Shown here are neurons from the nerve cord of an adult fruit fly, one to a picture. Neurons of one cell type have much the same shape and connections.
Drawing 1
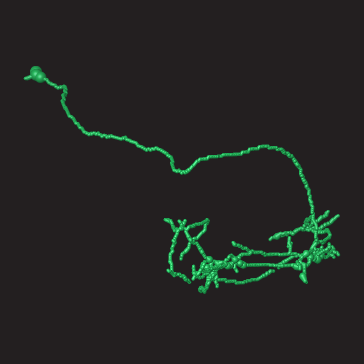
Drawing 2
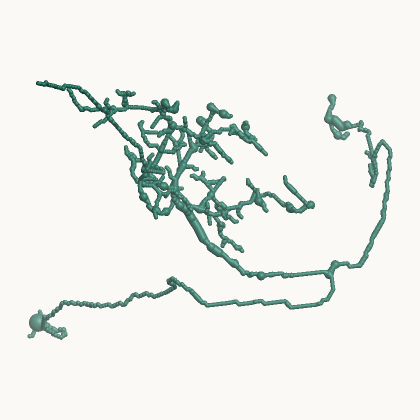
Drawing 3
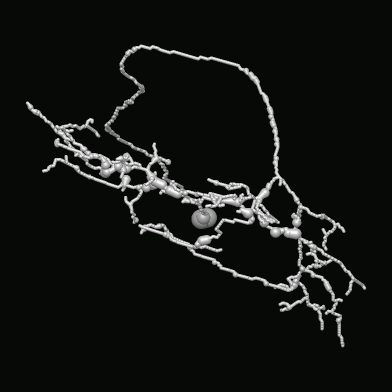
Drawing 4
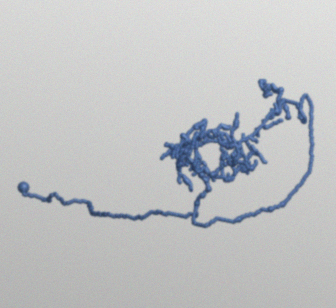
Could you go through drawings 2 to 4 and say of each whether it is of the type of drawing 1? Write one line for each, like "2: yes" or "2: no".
2: no
3: yes
4: no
